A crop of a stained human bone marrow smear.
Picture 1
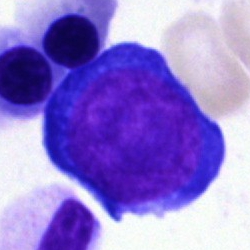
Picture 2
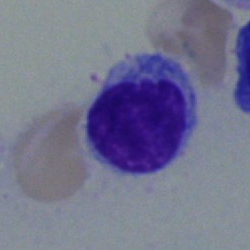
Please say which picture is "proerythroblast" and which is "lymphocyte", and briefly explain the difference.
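The proerythroblast is in picture 1 and the lymphocyte in picture 2. The proerythroblast has an irregular, somewhat angular outline rather than a smooth circle, whereas the outline of the lymphocyte is roughly round. In the proerythroblast the chromatin is finely textured and evenly spread, without coarse dark clumps; in the lymphocyte it is dense and coarsely clumped. The nucleus of the proerythroblast fills most of the cell and leaves a rim of deep blue cytoplasm around it, while the lymphocyte has only a thin rim, widest toward the upper right.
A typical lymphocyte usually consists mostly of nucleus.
No nucleoli are visible in the lymphocyte's nucleus. Neither cell shows granules in its cytoplasm.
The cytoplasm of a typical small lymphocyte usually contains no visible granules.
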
